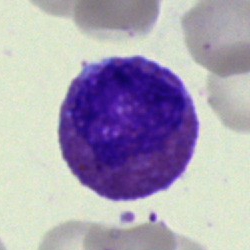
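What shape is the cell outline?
Round and mostly smooth, with a small pale-blue bleb on its upper left edge.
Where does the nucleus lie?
Toward the upper part of the cell, and it is large.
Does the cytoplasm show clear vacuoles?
No.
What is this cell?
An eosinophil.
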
